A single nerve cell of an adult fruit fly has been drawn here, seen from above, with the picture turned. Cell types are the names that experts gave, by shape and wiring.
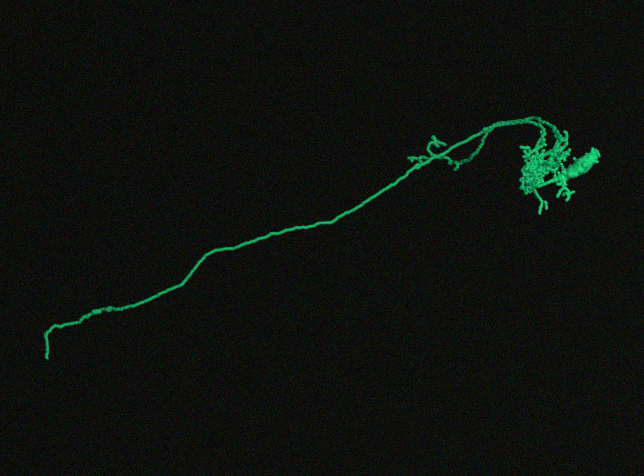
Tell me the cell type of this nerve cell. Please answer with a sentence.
The cell type is IPC.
